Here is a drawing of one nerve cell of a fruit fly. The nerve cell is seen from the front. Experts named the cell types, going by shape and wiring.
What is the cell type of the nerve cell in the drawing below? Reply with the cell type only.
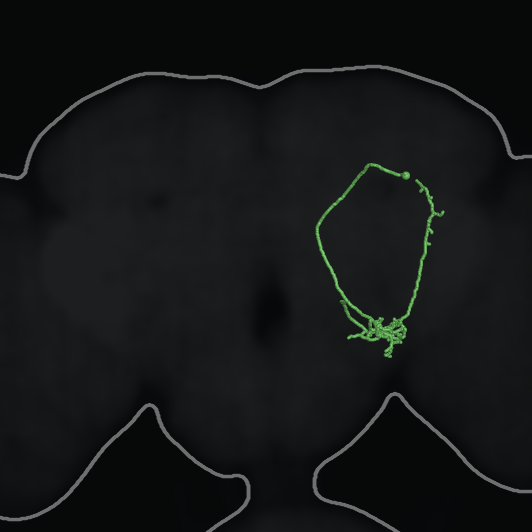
CB1407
